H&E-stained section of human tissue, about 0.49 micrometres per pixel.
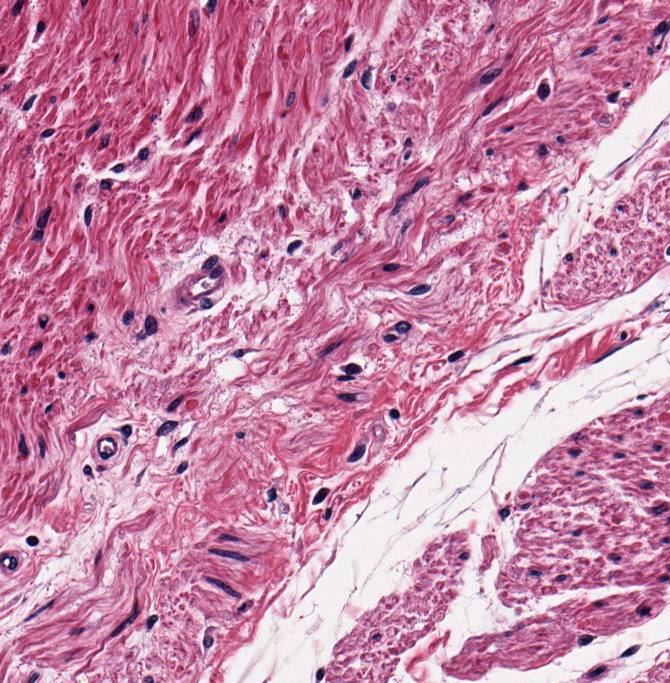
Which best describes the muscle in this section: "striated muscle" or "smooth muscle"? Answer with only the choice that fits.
Smooth muscle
